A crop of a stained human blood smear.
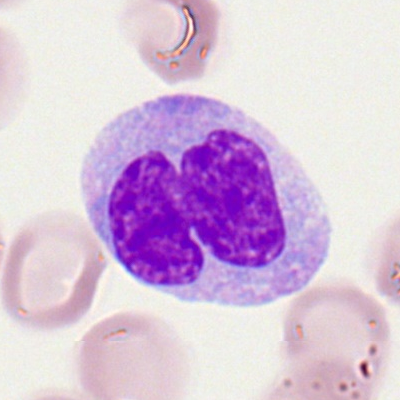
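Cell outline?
Smooth and oval; no surface projections.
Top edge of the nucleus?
Dented by a shallower notch, above the deep cleft.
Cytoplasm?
Fine, faint, dusty granularity; no coarse granules.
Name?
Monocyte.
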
